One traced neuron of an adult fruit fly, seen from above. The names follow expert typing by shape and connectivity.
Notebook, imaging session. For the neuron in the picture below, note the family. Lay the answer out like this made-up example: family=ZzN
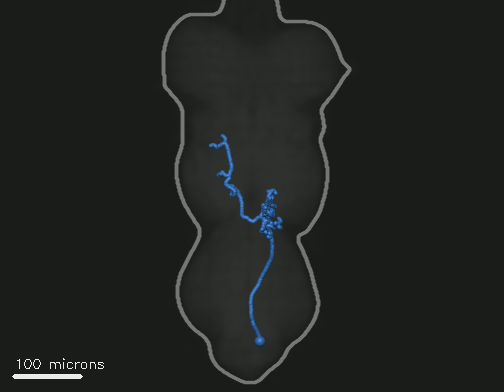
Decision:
family=hemilineage 06A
